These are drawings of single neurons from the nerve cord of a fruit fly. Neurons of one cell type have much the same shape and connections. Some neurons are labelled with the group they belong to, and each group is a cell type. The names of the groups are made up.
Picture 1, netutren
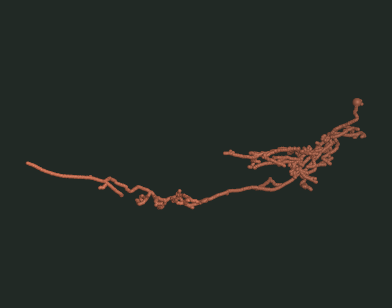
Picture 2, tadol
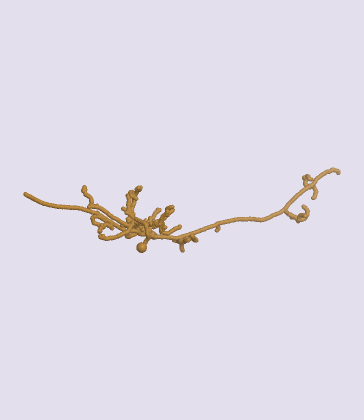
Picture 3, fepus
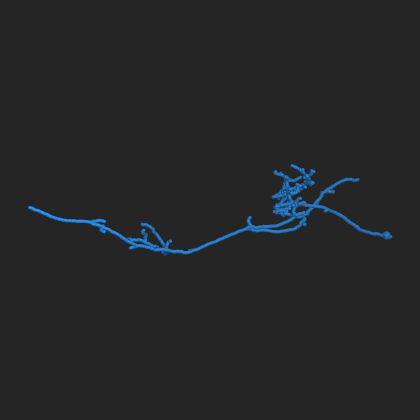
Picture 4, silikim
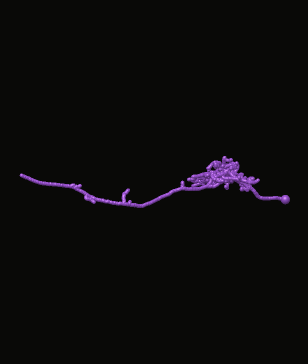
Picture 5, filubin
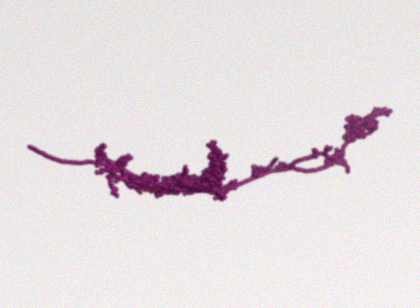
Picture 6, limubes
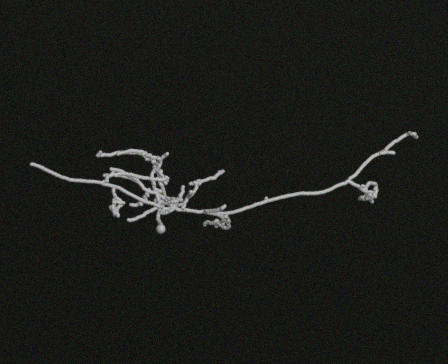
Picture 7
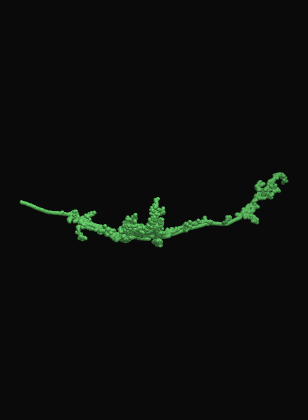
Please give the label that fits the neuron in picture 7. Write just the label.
filubin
